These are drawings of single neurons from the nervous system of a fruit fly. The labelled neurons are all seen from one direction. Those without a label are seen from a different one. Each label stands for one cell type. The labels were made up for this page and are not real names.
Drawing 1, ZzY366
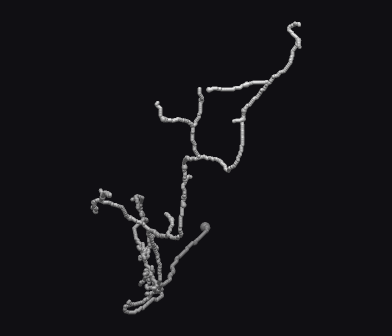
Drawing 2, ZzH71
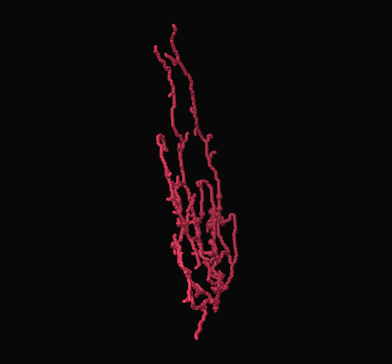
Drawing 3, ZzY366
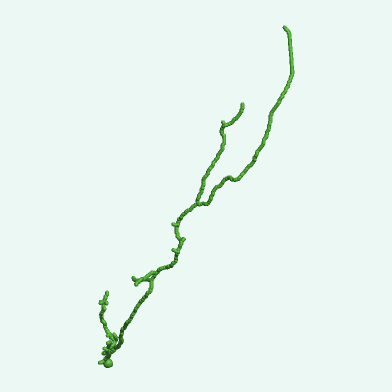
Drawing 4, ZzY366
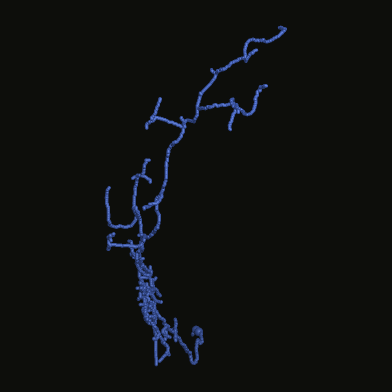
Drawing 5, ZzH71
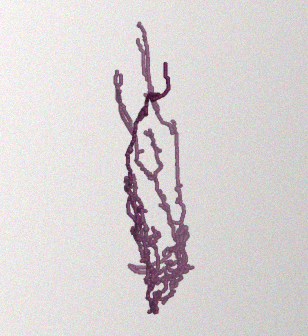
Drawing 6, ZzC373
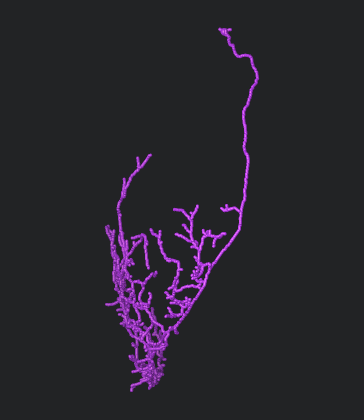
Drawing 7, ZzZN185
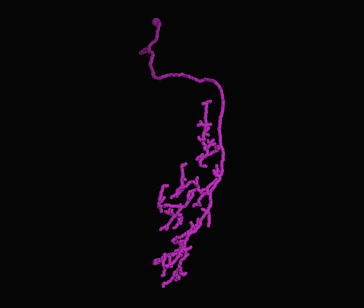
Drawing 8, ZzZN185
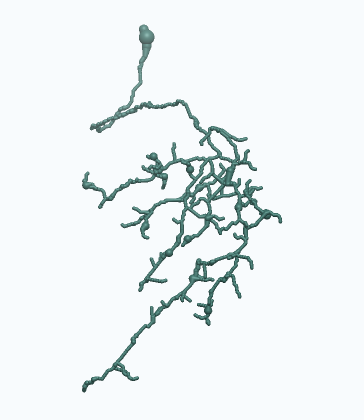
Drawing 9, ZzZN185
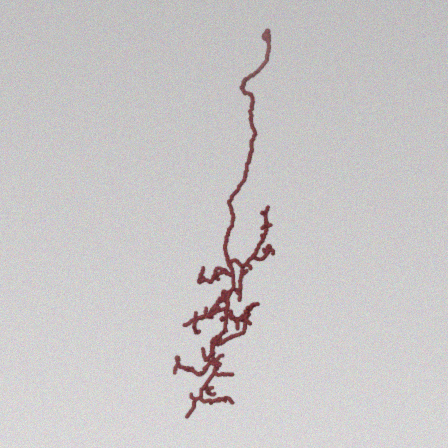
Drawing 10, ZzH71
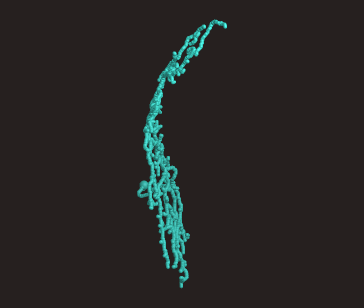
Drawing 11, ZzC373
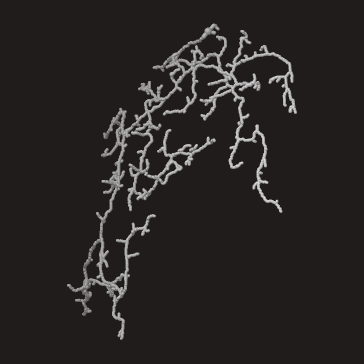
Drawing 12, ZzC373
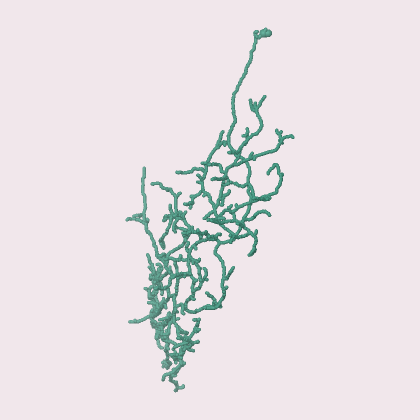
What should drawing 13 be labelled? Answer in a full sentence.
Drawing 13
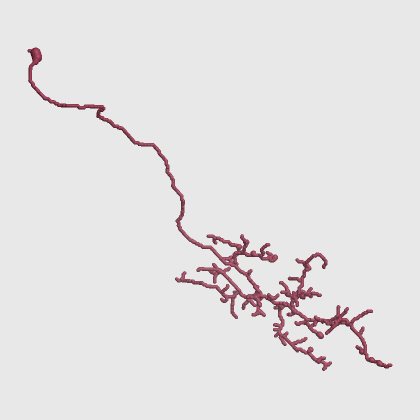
It belongs to ZzZN185.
